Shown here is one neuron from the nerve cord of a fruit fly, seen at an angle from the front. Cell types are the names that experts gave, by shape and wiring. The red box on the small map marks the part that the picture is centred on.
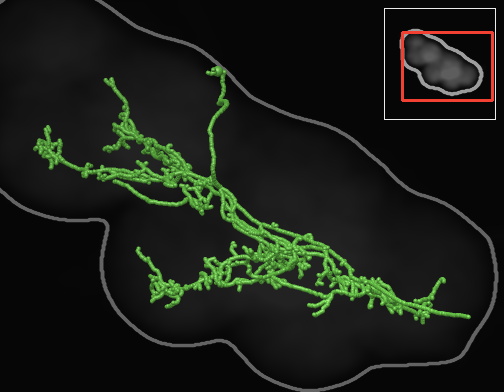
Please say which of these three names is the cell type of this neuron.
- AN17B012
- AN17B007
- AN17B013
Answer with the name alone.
AN17B007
